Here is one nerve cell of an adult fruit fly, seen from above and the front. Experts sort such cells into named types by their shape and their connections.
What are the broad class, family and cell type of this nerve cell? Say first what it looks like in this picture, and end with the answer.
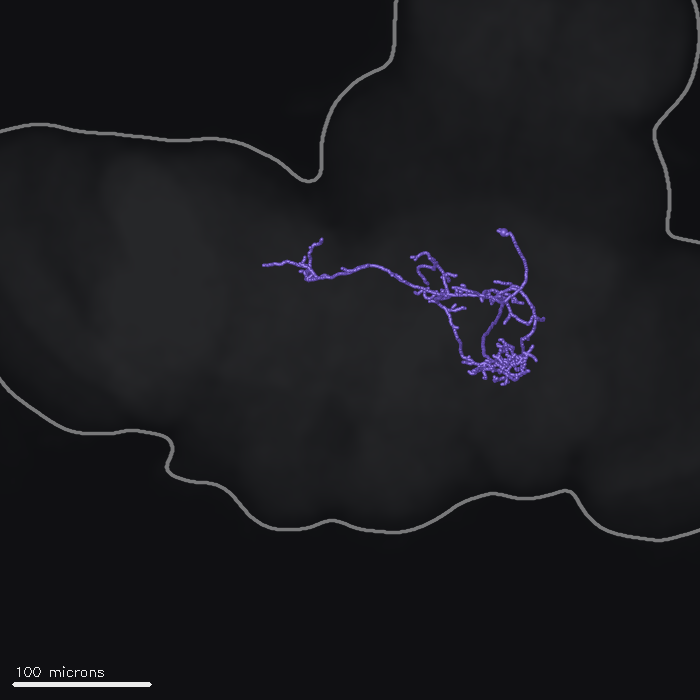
From left to right in the picture it spans about 200 microns. As drawn here it is wider than it is tall. Its broad class is central-brain intrinsic neuron. Its family is hemilineage DL1_ventral. It is of cell type AOTU050.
